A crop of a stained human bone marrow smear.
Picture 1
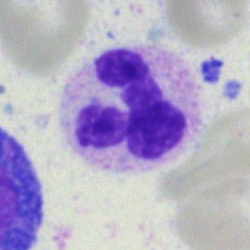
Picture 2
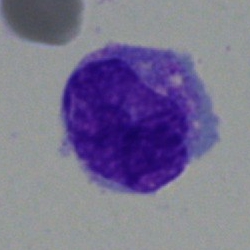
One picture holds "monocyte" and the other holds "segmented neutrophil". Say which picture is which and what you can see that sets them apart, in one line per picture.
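The cell in picture 1 is a segmented neutrophil. The cytoplasm is plentiful and pale pinkish-lilac.
The cell in picture 2 is a monocyte. The nucleus is large and fills most of the cell.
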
